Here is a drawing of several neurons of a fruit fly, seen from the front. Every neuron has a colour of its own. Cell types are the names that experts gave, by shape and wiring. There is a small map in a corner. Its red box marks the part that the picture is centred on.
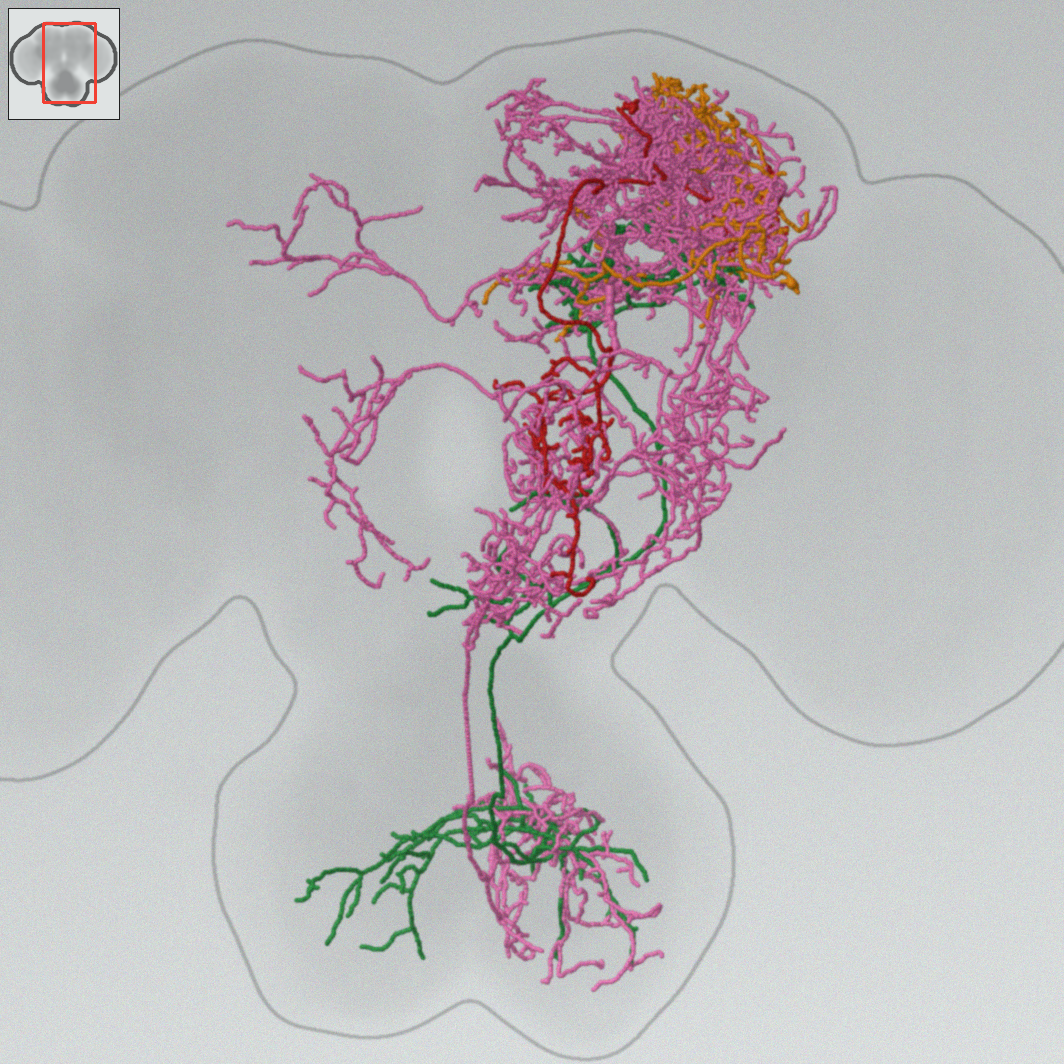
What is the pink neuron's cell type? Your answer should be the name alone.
DNp32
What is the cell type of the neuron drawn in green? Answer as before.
DNpe006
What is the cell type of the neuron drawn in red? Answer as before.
LHAD4a1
